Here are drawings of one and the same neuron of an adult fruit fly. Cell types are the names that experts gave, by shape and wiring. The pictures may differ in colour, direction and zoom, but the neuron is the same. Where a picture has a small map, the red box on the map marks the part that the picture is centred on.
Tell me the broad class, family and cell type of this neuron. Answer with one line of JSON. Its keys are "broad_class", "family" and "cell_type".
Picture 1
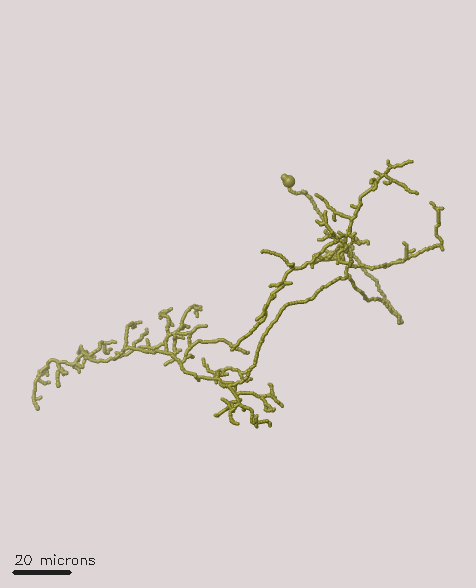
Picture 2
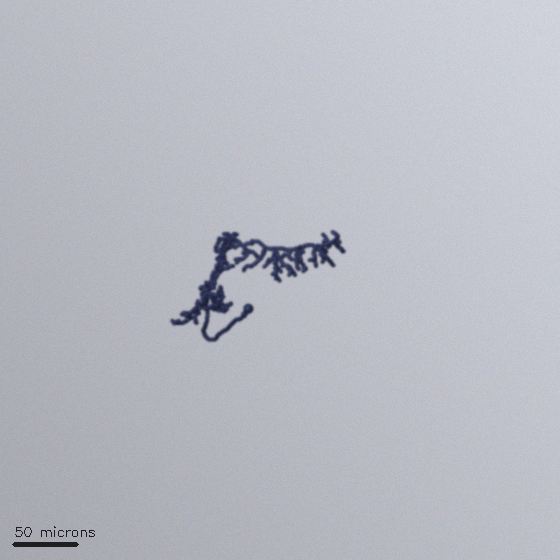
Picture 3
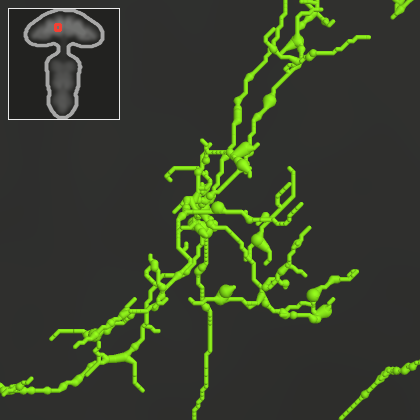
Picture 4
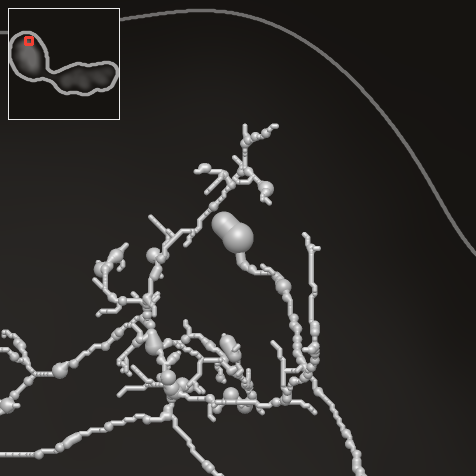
{"broad_class": "central-brain intrinsic neuron", "family": "hemilineage SIPp1", "cell_type": "FB7M"}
